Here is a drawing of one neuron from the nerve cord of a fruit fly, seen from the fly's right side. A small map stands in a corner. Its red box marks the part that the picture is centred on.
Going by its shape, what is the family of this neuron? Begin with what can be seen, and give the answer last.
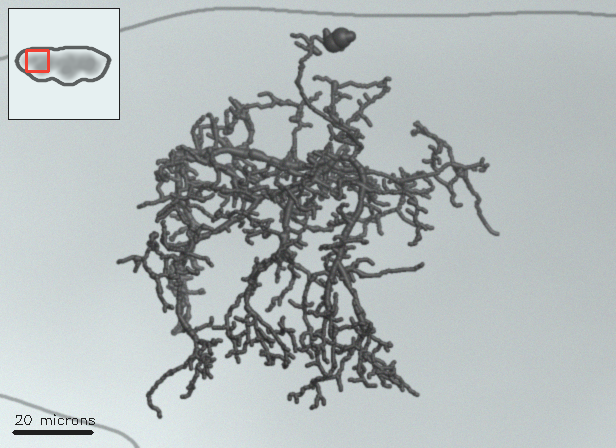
By the scale bar it is about 100 microns tall in this view. The picture shows more than a hundred branch ends. This is a nerve-cord intrinsic neuron. The family is hemilineage 19A.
